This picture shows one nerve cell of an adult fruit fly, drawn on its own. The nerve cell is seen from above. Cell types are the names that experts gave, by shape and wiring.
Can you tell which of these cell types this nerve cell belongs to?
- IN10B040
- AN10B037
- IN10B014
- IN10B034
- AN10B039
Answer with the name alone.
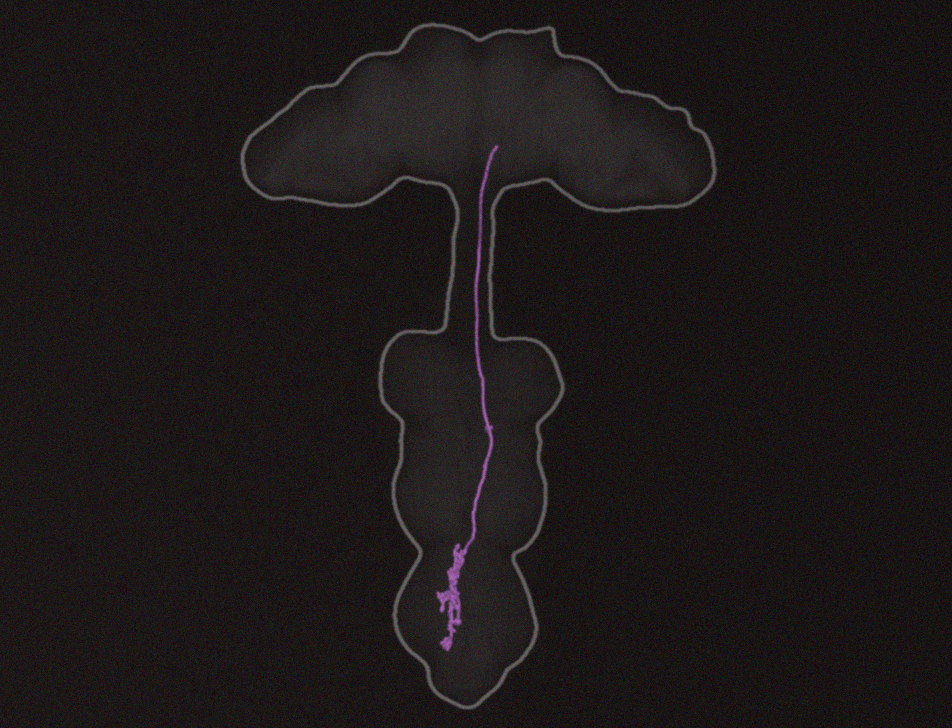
AN10B039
